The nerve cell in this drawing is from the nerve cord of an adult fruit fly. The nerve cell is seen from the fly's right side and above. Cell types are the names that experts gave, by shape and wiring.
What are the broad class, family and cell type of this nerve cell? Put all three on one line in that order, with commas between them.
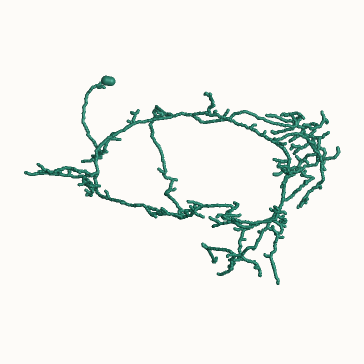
nerve-cord intrinsic neuron, hemilineage 03A, IN03A069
